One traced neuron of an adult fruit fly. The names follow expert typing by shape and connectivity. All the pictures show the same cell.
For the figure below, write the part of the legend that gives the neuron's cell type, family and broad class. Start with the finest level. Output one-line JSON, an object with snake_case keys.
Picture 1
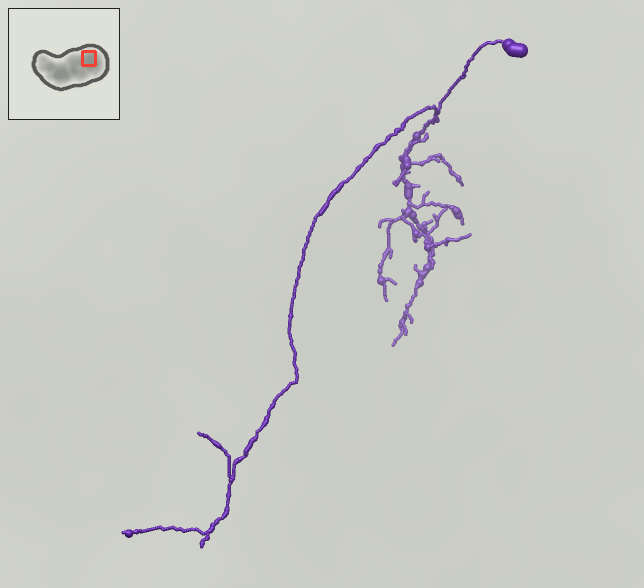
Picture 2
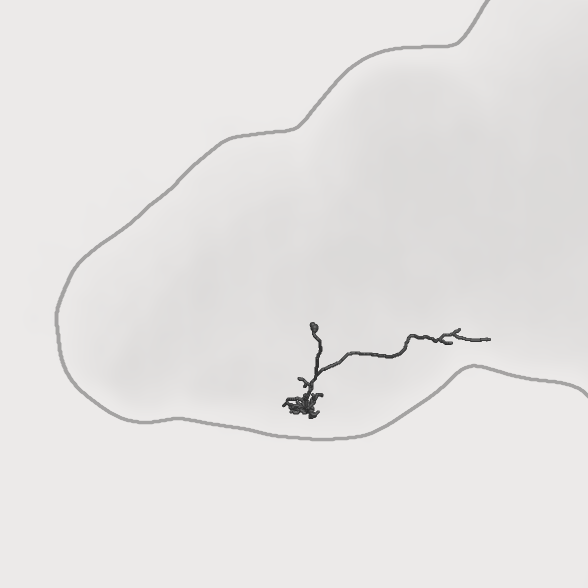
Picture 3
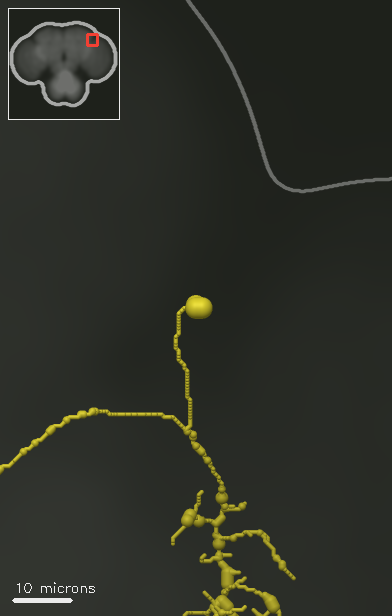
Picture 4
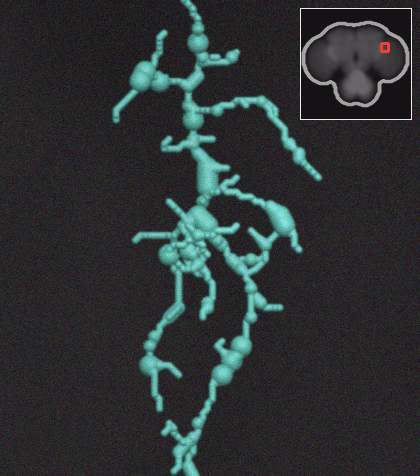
{"cell_type": "LPT100", "family": "LPT", "broad_class": "visual projection neuron"}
